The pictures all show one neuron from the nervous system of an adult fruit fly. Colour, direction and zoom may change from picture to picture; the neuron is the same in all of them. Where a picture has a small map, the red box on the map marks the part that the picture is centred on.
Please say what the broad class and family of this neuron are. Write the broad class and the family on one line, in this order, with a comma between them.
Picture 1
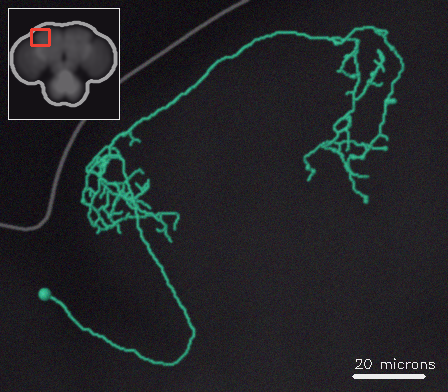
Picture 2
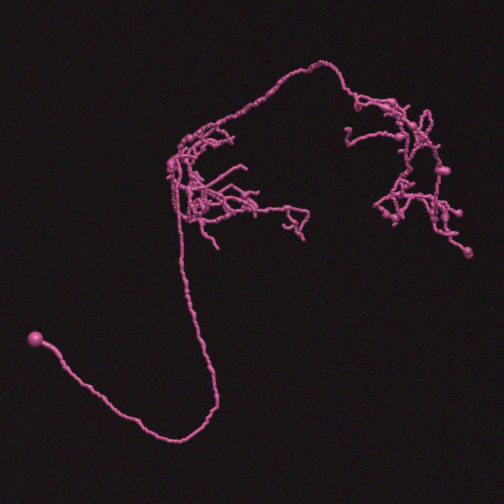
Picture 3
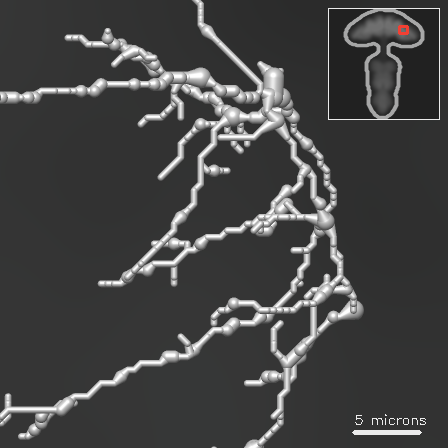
central-brain intrinsic neuron, hemilineage VPNl&d1_dorsal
